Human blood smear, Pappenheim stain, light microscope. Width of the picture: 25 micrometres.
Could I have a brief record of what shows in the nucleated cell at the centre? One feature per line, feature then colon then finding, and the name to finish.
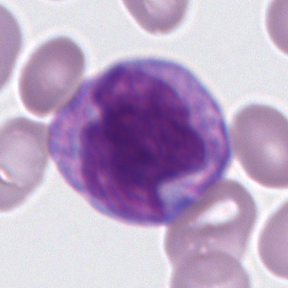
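Size: about 15 micrometres across
Nuclear shape: irregular and folded, notched on the lower right side
Nuclear extent: fills most of the cell
Cytoplasm: pale greyish blue-lilac
Granules: fine, dust-like, pinkish-purple
Identity: atypical promyelocyte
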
